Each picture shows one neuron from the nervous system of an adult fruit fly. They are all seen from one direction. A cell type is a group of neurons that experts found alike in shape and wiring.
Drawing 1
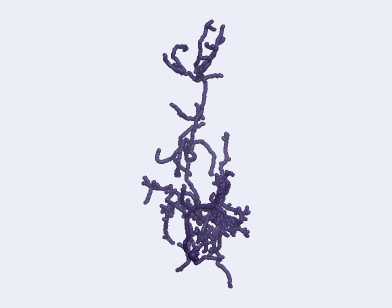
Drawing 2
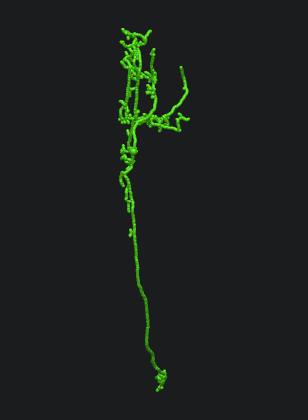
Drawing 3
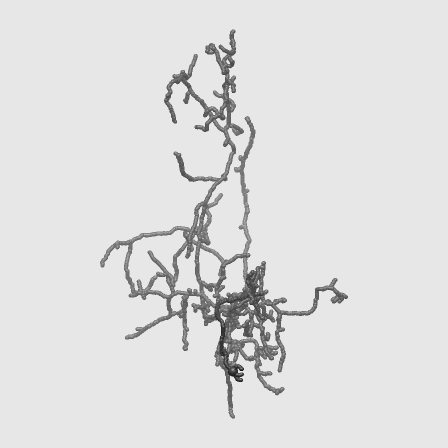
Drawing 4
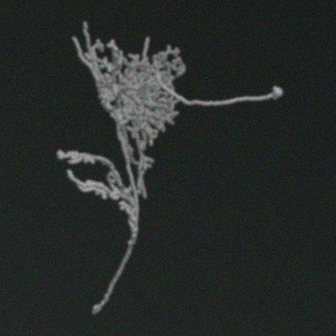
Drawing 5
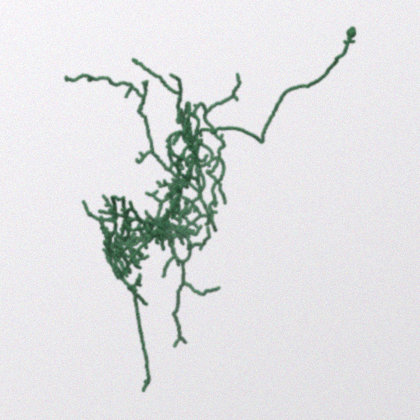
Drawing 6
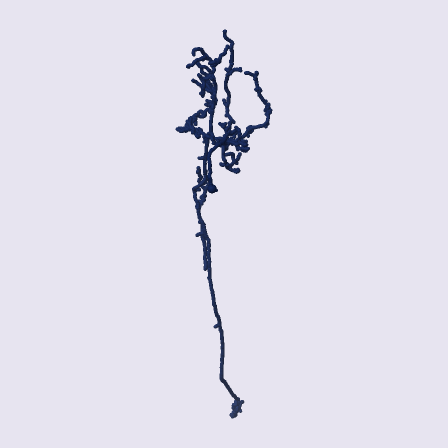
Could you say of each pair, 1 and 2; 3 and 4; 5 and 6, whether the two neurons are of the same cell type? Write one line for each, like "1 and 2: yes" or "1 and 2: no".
1 and 2: no
3 and 4: no
5 and 6: no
